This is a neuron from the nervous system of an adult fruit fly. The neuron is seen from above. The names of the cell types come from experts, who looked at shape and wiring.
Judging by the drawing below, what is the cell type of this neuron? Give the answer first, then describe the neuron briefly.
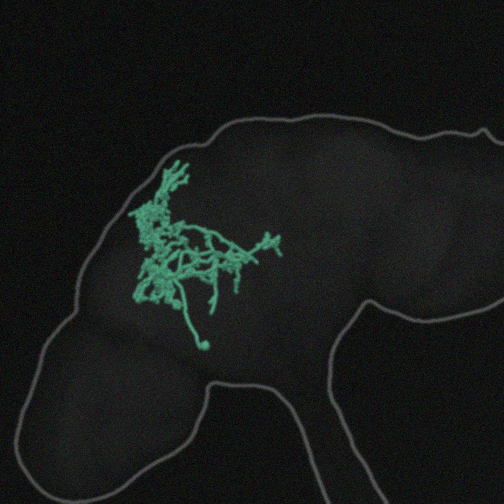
It is of cell type SIP137m_a. Its broad class is central-brain intrinsic neuron. It is in the brain and does not reach the nerve cord. As drawn here it is about as wide as it is tall.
